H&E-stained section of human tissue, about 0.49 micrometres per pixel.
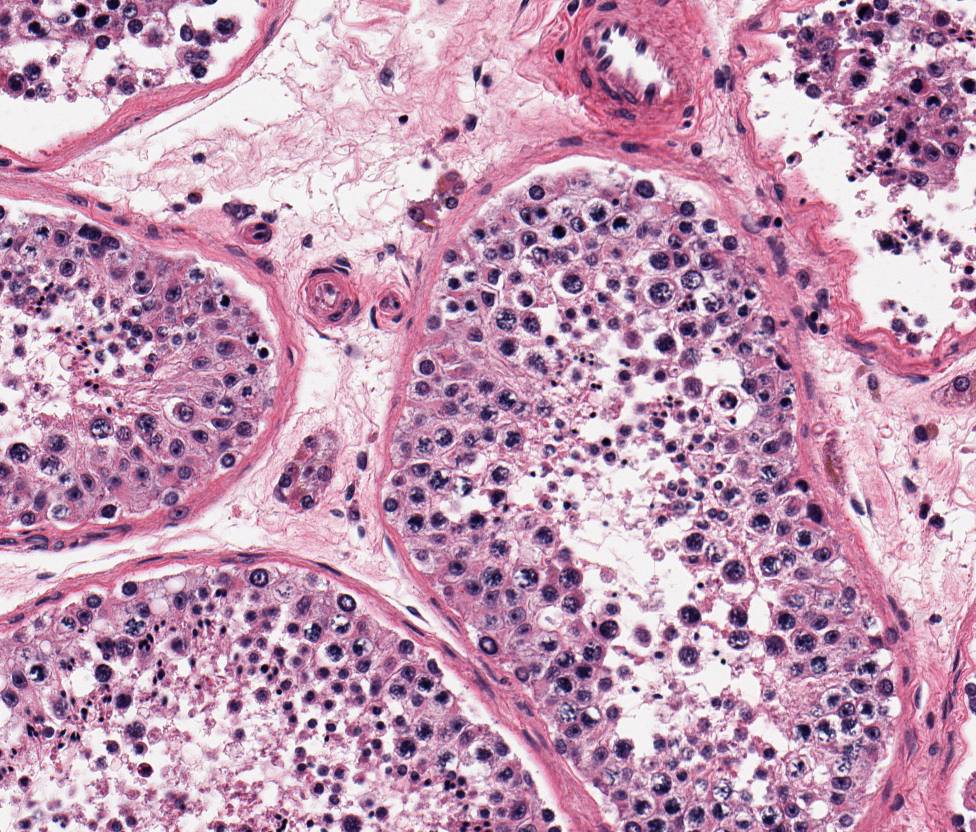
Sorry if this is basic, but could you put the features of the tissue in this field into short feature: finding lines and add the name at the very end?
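Field: several large rounded tubules cut across, the largest central
Middle epithelial layers: large round cells, coarse clumped or thread-like chromatin
Tubule centres: crowded small, dense, dark round nuclei
Tubule boundary: thin pink fibrous band with flattened, spindle-shaped nuclei
Tissue: testis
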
